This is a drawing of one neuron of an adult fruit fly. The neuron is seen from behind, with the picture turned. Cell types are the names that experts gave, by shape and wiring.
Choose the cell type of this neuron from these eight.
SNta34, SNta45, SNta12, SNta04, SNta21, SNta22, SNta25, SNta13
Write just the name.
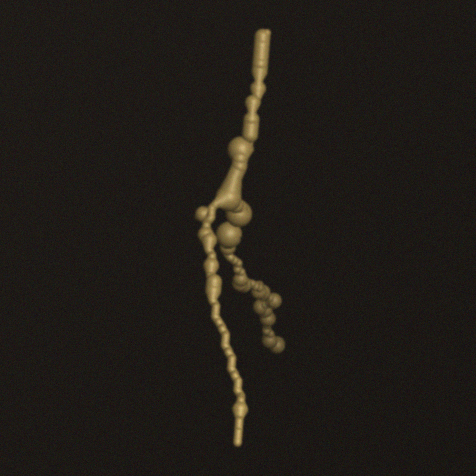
SNta45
